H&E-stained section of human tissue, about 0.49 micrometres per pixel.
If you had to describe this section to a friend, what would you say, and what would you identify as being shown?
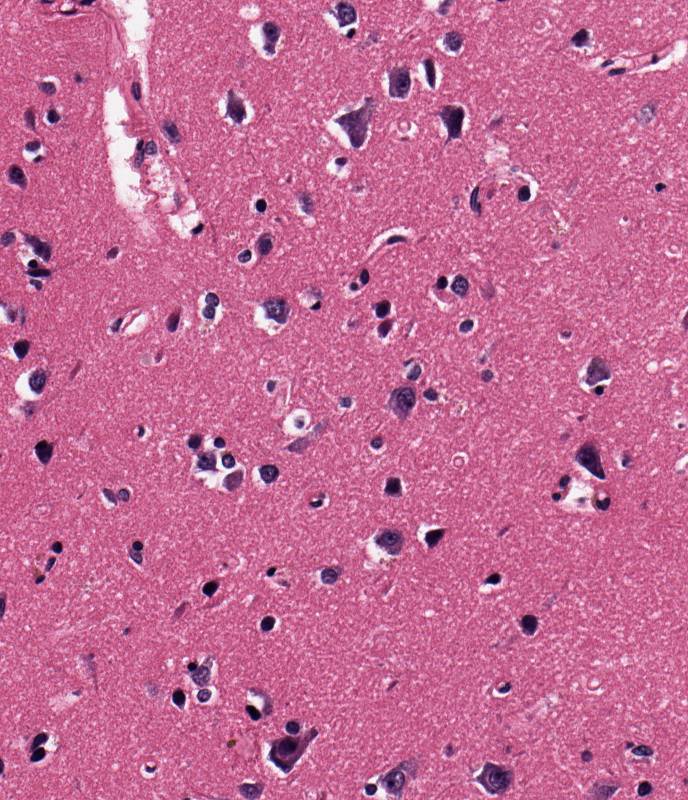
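Cells lie singly throughout the field in a finely granular pink neuropil, forming no glands or other units. Large neurons with angular, triangular bodies of purple cytoplasm are scattered, for instance near the bottom edge left of centre and at the right middle. Small round dark nuclei with scant visible cytoplasm far outnumber them. This section is cerebral cortex.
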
